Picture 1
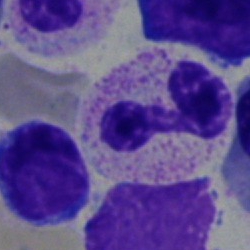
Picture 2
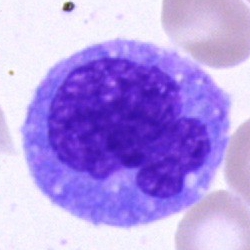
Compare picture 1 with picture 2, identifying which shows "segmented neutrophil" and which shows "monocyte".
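The segmented neutrophil is in picture 1 and the monocyte is in picture 2. Picture 1 shows a cell with a round, smooth outline, dense, dark purple, coarsely clumped chromatin, no visible nucleoli, and abundant pale cytoplasm. The cell in picture 2 is roughly round, with red cells lying close beside it on its right side. Since both cells are broadly round, their outlines do not separate them. The clearest difference is in the cytoplasm: the monocyte holds several small clear vacuoles, whereas the segmented neutrophil shows none.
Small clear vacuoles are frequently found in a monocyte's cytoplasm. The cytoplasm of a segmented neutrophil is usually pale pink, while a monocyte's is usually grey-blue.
In picture 1 the cytoplasm is pale, in keeping with the segmented neutrophil.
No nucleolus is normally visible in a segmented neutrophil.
None is seen in picture 1 either.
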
